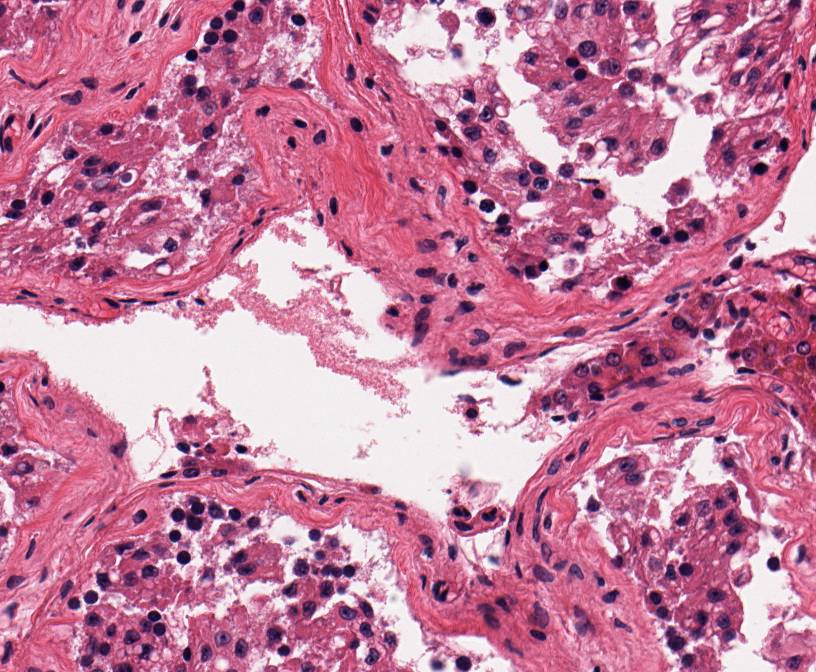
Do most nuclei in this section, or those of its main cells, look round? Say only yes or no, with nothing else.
Yes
